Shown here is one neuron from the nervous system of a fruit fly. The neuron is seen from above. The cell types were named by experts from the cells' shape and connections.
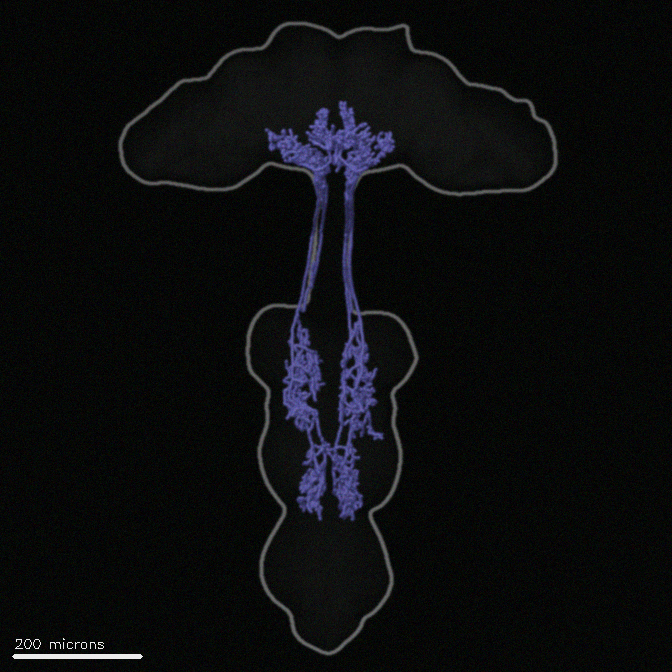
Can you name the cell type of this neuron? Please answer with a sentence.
The cell type is DNge152.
